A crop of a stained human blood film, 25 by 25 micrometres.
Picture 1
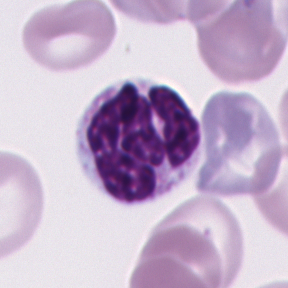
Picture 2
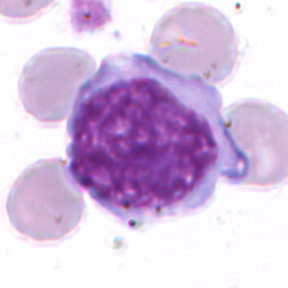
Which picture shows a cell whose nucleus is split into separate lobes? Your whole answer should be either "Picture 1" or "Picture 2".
Picture 1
